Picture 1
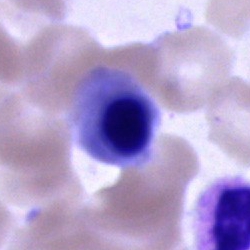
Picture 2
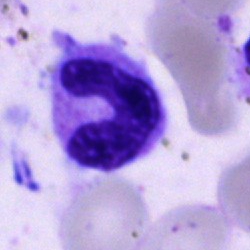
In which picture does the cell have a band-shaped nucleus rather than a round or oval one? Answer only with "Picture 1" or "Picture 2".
Picture 2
